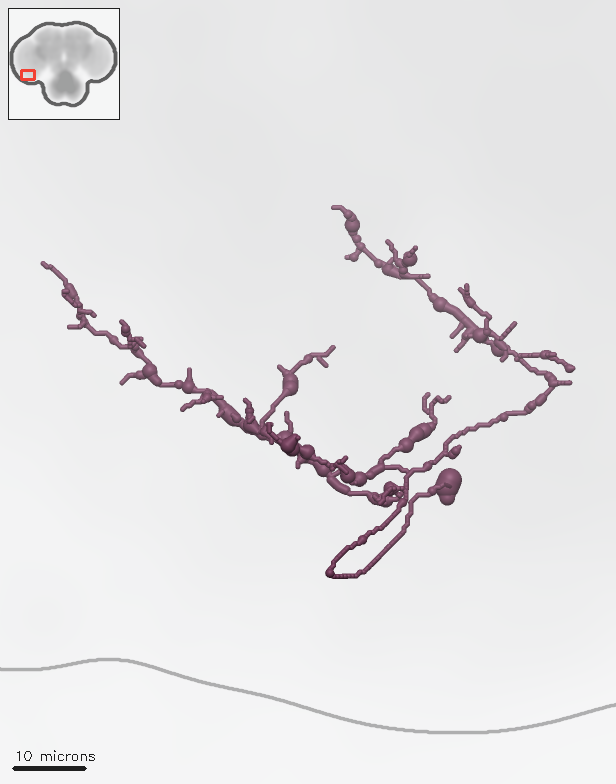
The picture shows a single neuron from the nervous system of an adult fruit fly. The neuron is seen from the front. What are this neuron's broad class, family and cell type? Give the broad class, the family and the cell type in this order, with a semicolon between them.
optic-lobe intrinsic neuron; Mi; Mi10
